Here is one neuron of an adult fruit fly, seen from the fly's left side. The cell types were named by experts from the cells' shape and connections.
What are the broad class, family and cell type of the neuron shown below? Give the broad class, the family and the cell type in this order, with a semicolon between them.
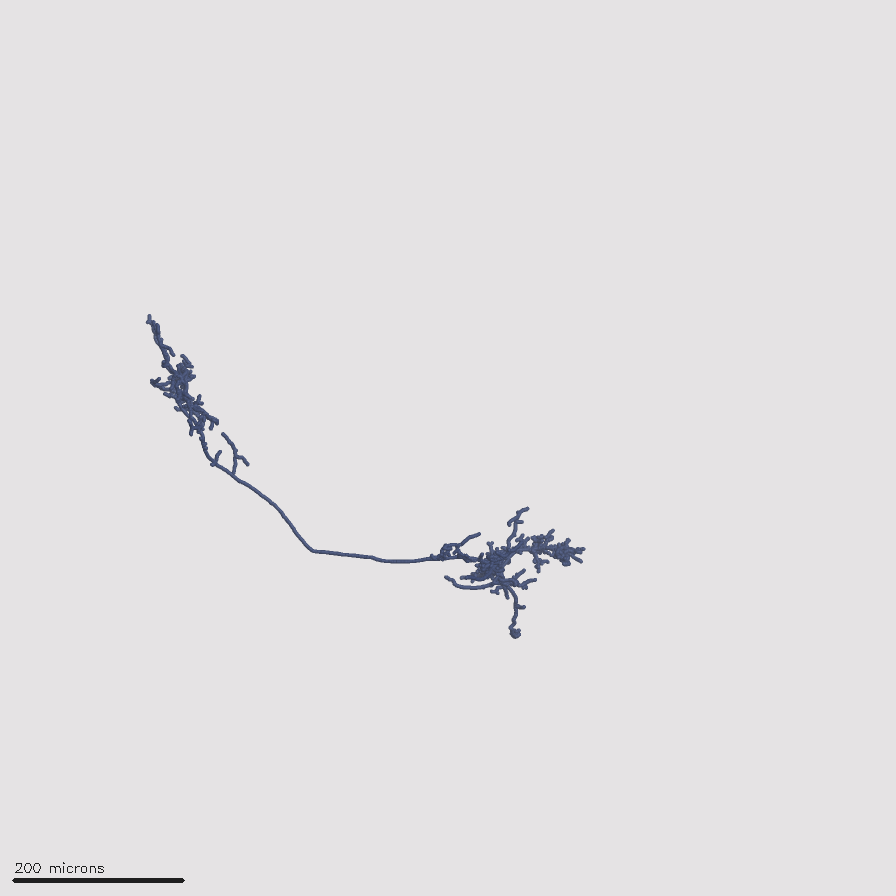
ascending neuron; hemilineage 06B; AN06B040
